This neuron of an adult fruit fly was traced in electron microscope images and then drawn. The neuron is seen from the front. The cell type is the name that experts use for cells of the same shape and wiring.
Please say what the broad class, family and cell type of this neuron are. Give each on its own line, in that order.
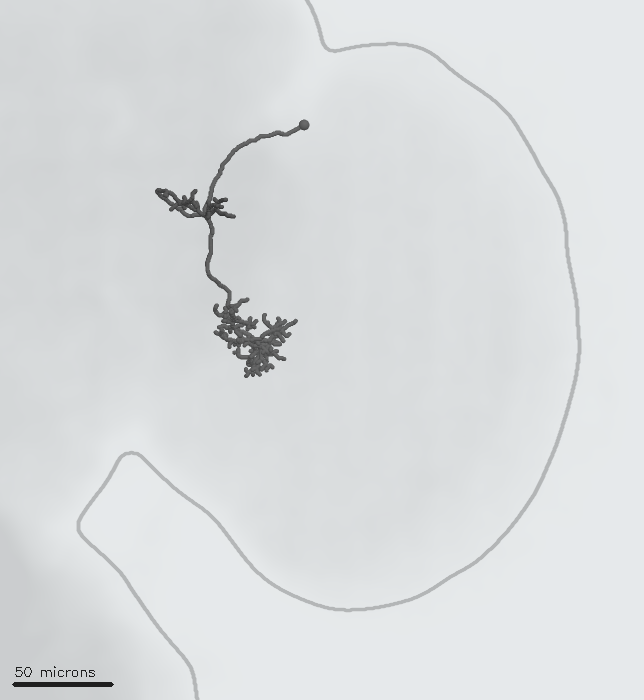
visual projection neuron
hemilineage VPNp3
LC21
